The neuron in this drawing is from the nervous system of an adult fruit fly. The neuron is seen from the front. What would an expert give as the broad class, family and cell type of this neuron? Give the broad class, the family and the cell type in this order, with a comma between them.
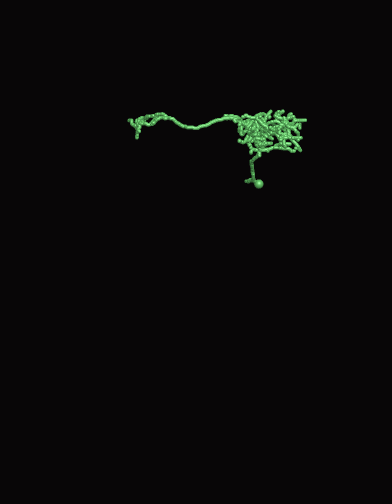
central-brain intrinsic neuron, hemilineage DM6_dorso_lateral, SIP077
